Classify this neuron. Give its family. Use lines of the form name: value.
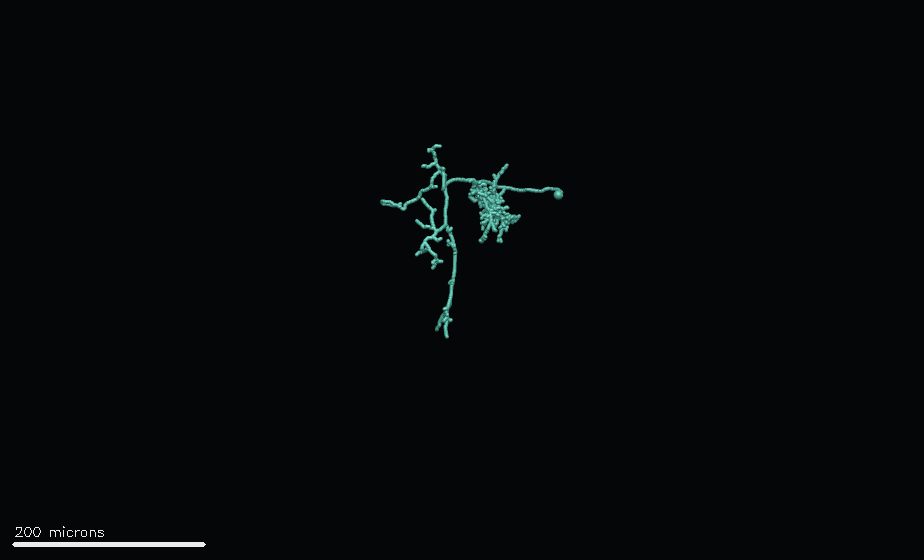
family: hemilineage 18B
